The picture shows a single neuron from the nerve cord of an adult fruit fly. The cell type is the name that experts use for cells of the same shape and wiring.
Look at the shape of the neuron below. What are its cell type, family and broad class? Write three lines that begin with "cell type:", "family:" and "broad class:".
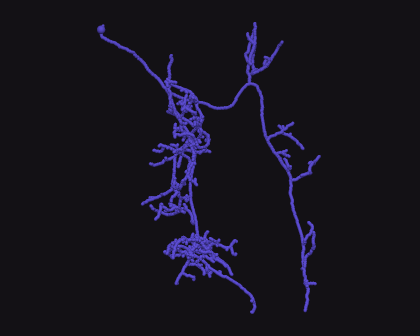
cell type: IN08B029
family: hemilineage 08B
broad class: nerve-cord intrinsic neuron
